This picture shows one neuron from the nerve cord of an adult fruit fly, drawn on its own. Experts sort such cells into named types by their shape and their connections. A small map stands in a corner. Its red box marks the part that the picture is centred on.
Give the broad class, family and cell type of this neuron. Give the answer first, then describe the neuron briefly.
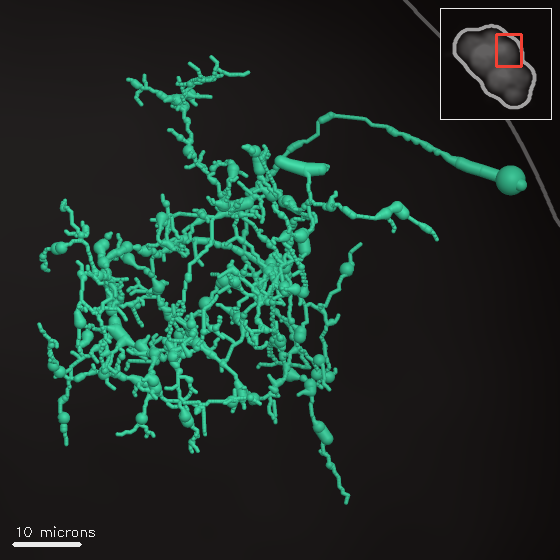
This is a nerve-cord intrinsic neuron. Its family is hemilineage 20A.22A. It is of cell type IN20A.22A016. From left to right in the picture it spans about 75 microns. In this view it is about as wide as it is tall.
